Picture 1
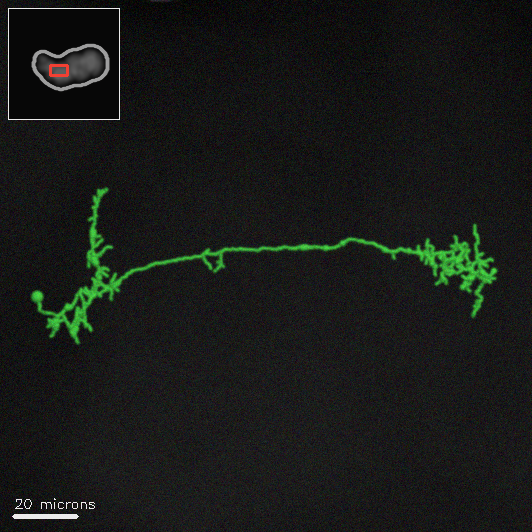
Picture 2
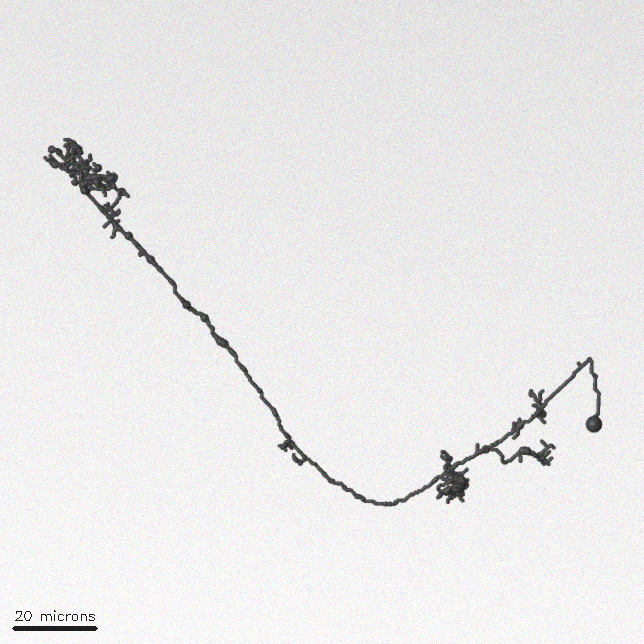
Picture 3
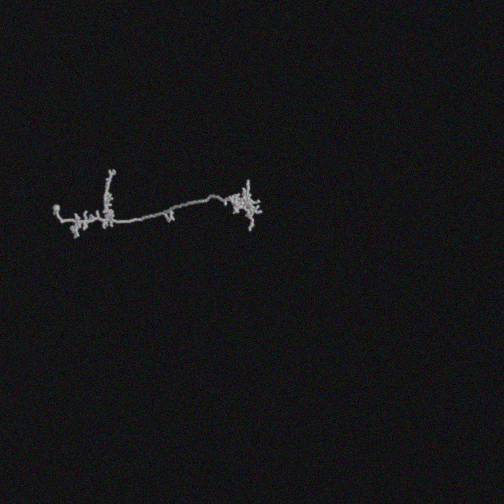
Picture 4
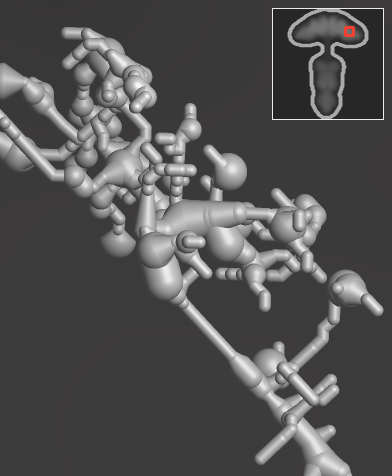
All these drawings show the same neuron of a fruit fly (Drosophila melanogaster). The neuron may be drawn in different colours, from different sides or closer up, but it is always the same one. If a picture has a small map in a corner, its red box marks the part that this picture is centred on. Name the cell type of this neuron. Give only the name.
TmY21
